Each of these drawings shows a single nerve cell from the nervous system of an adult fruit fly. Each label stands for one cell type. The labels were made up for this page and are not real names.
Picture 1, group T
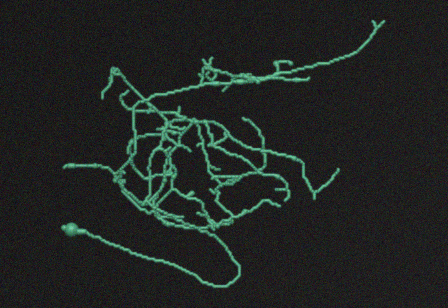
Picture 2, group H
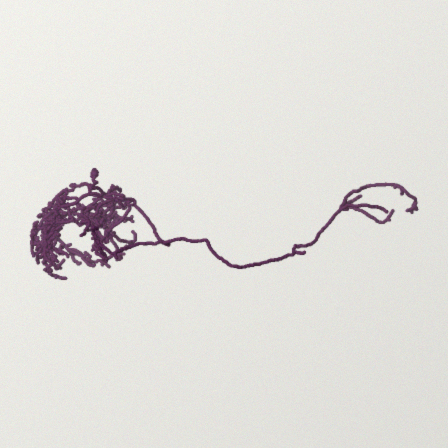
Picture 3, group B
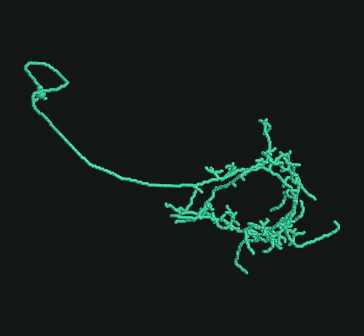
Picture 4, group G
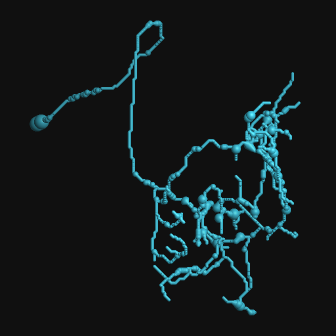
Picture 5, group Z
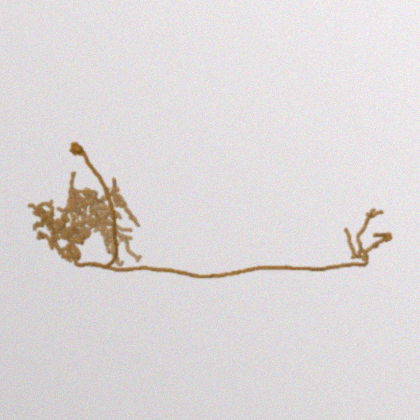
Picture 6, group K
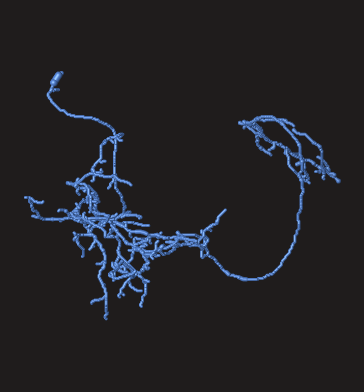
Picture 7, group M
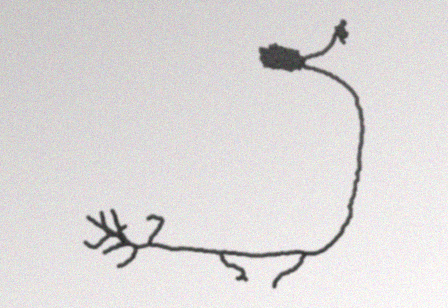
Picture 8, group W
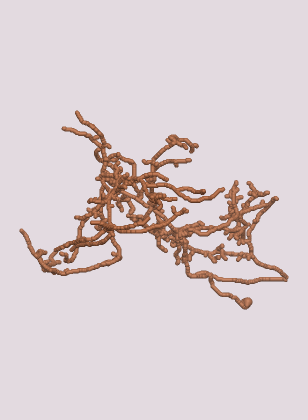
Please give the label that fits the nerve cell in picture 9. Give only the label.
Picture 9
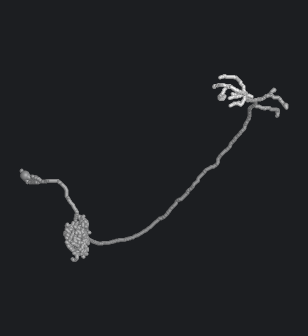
group M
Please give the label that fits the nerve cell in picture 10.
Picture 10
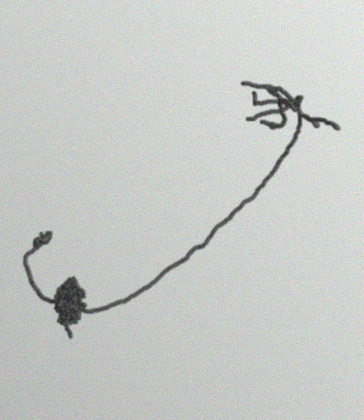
group M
